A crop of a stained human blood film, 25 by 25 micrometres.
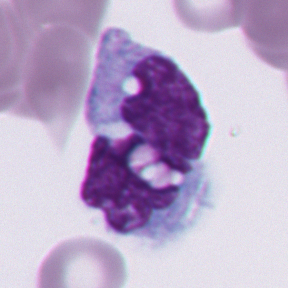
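Monocyte, the central cell in a stained smear of human peripheral blood. Its nucleus is folded so that it partly wraps around a pale central area, forming an upper and a lower mass, and no nucleoli are visible. A small, round, clear hole lies in the cytoplasm at the edge of the upper nuclear notch. At the lower right, the cell border is faint and ragged.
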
